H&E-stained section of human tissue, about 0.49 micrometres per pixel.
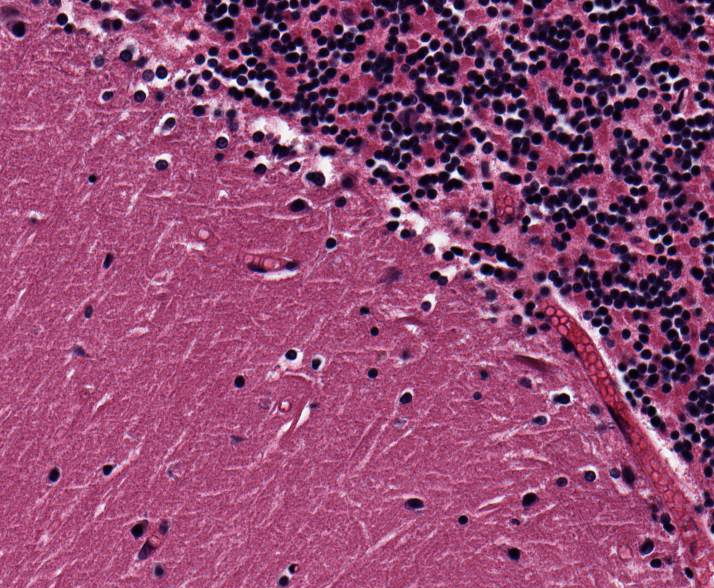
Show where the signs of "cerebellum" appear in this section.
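The densely cellular zone at upper right goes with cerebellum: it is crowded with small round dark nuclei showing very little visible cytoplasm.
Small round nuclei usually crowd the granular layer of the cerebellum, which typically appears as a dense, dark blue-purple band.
Small pink nucleus-free patches lie scattered between the packed nuclei of that zone. A diagonal border separates it from a pale pink fibrillary zone at lower left, with only sparse, scattered small dark nuclei. That sparse, pale zone does not match the dense band typical of the granular layer.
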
